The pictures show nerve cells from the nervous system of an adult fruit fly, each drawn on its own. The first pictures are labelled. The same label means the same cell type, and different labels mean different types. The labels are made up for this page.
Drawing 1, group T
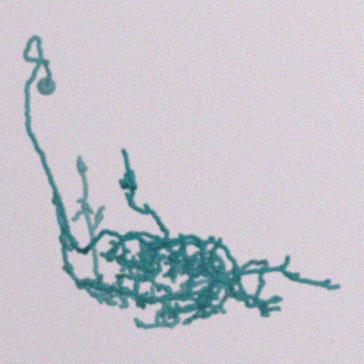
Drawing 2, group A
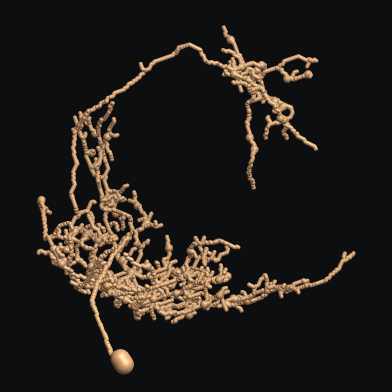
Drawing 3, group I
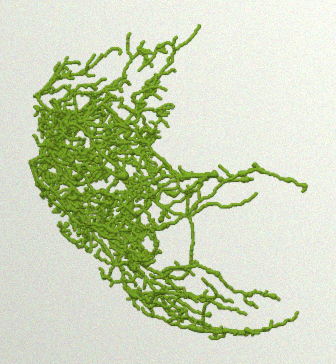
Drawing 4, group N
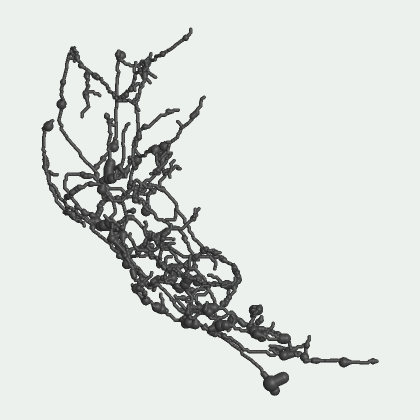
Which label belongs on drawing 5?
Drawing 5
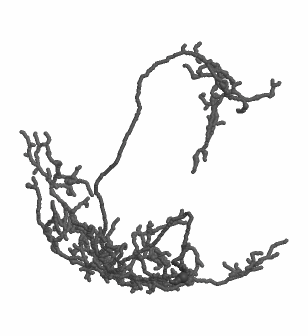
group A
